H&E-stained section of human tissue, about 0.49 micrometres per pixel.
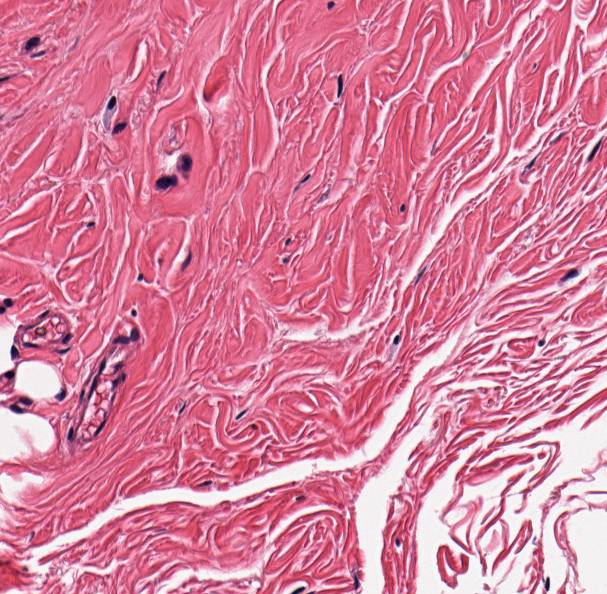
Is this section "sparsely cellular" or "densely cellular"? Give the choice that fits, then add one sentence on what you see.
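Sparsely cellular. Cells are sparse, seen mainly as small dark elongated nuclei scattered singly between the bundles.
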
